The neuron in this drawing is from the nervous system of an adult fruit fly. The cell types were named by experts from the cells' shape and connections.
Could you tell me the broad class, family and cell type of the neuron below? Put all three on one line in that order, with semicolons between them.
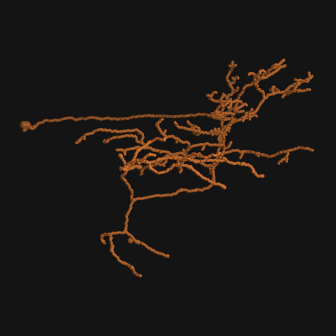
nerve-cord intrinsic neuron; hemilineage 14A; IN14A025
